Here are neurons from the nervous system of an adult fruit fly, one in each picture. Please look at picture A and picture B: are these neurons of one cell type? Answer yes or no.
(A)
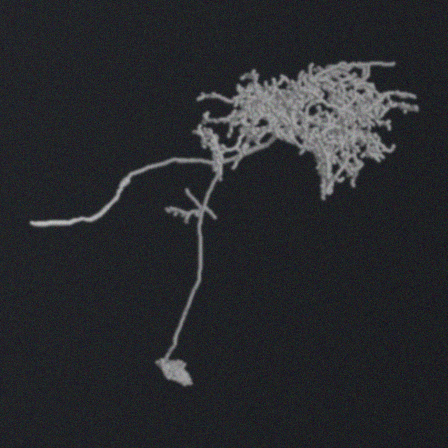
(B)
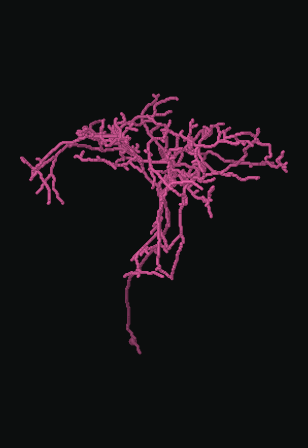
no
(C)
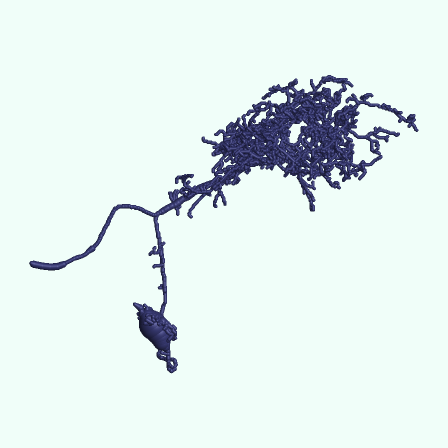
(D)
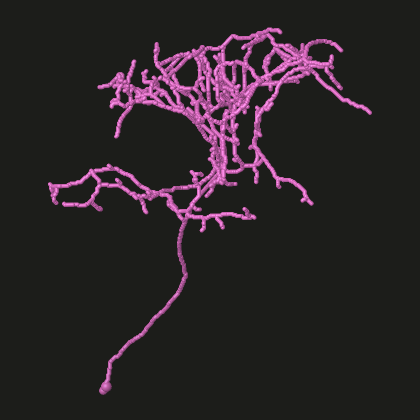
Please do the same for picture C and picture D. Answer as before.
no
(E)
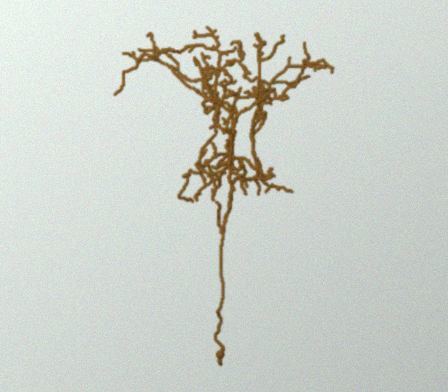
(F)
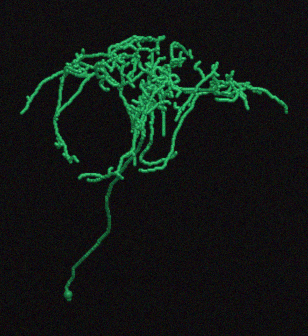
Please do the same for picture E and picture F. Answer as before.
no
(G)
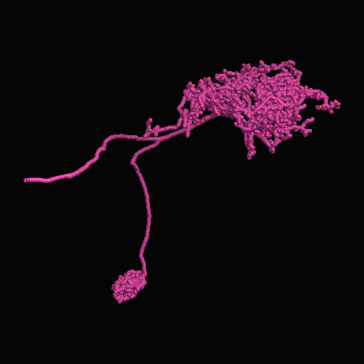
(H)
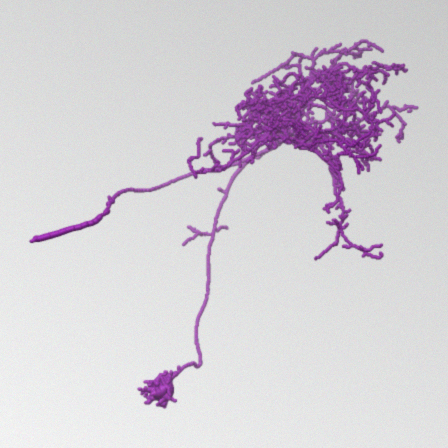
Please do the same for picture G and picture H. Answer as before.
yes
